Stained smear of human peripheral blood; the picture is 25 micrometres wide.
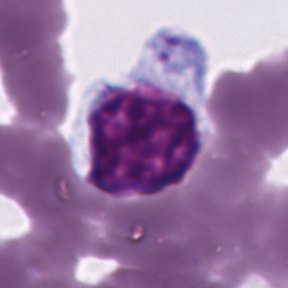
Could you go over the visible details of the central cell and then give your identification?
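Hmm, the outline here is irregular, with the cytoplasm reaching out as a broad lobe toward the top. Up in that lobe I can pick out a few small purple dots. The nucleus sits low in the cell, and its chromatin looks dark purple and coarsely clumped. This, then, is a hairy cell.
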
